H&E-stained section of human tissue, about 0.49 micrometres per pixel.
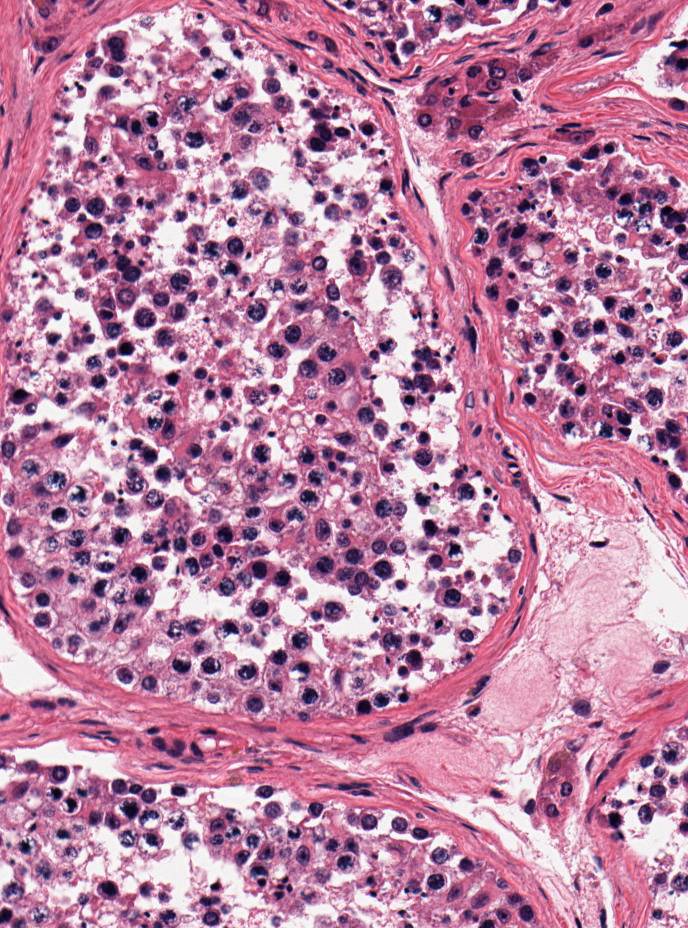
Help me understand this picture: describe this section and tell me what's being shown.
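A thick pink wall of concentric layers with flattened spindle-shaped nuclei encloses each tubule. Within, cells lie loosely among many clear spaces; many have round nuclei with coarse, clumped dark chromatin, while small, round, very dark, compact nuclei lie scattered among larger cells. This is testis.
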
